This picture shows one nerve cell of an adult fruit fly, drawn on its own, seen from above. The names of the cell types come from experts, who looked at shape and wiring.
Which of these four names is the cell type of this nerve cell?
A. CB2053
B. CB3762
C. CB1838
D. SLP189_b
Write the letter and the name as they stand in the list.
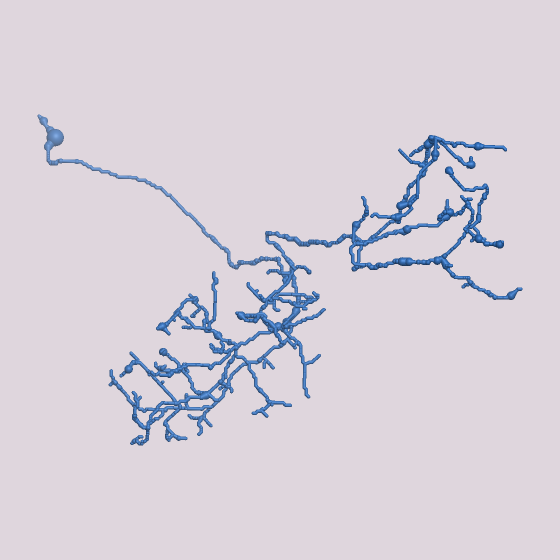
A. CB2053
